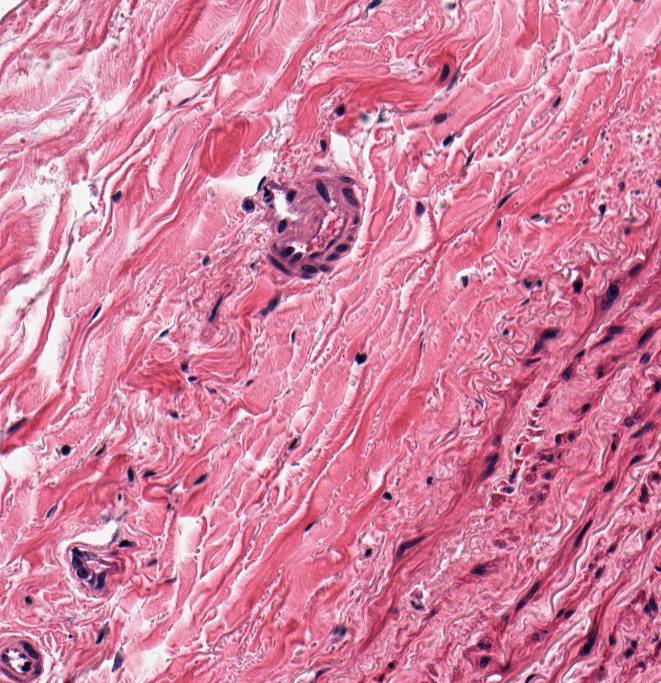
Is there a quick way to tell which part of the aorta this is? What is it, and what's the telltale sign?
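Answer: tunica adventitia. Matrix: dense pink collagen bundles throughout, with no epithelium. Cells: sparse small dark spindle nuclei lying singly, more in the lower right than the upper left. Vessels: one small vessel, its wall ringed by dark nuclei, in the upper centre.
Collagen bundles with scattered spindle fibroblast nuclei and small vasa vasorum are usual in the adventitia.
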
